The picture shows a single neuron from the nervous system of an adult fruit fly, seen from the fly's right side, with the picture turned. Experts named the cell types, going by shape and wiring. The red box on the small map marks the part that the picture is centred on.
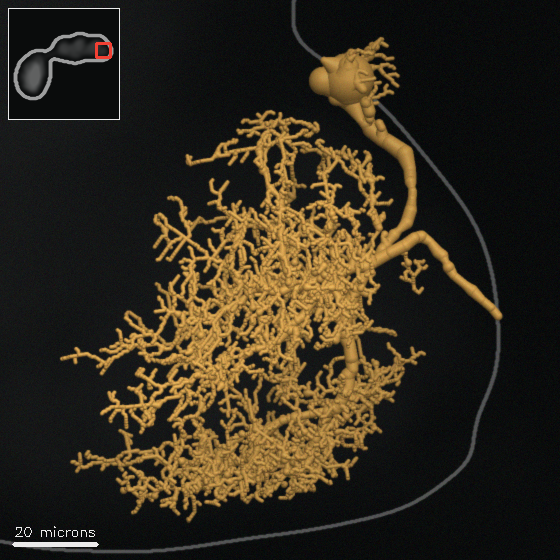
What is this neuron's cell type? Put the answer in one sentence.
The cell type is MNad68.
